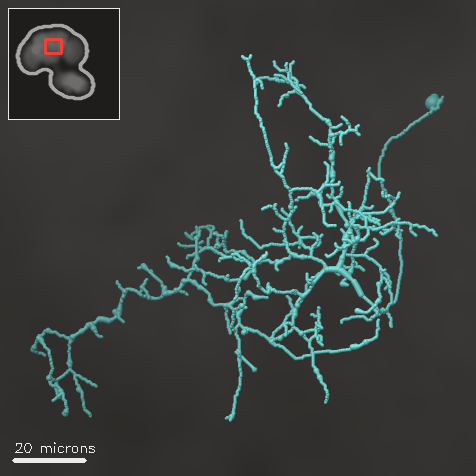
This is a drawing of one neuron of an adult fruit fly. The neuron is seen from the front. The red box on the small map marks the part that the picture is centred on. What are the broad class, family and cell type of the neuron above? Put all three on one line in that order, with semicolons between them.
central-brain intrinsic neuron; hemilineage PSp1; PS188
